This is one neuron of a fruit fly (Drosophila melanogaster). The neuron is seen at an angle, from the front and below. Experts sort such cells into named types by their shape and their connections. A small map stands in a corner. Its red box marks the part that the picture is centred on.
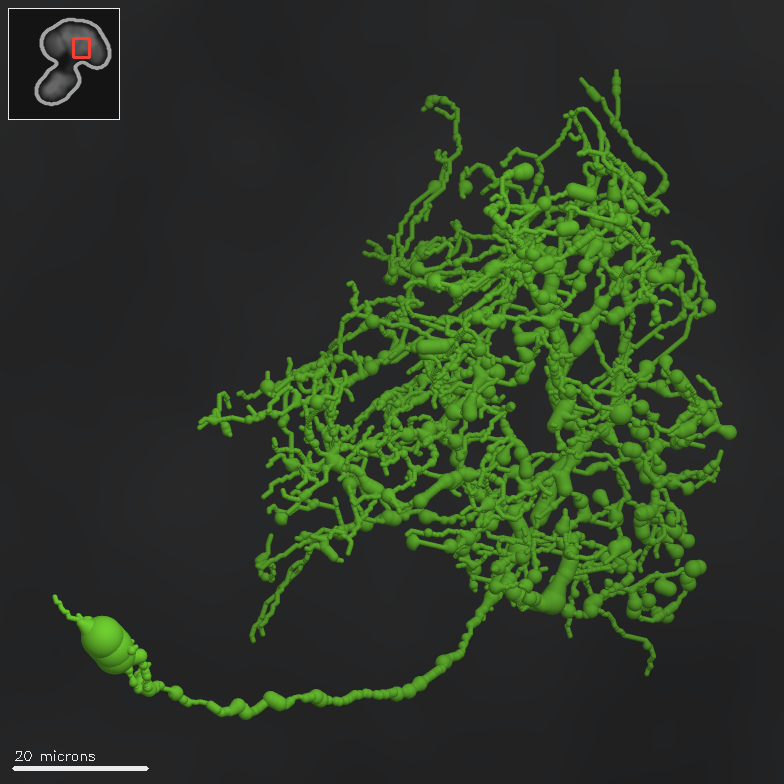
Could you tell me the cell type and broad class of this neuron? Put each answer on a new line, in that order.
GNG147
central-brain intrinsic neuron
